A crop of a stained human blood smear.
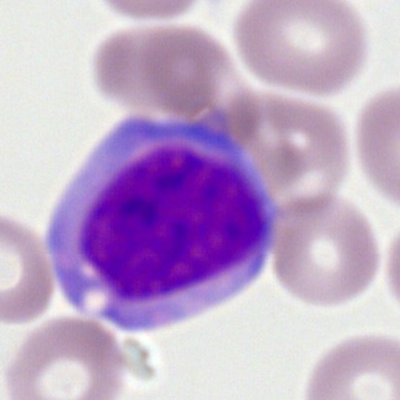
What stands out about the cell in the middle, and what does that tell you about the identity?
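This one has an angular outline, with several fairly straight edges. Purple chromatin with darker clumps scattered through it, and a moderate blue rim of cytoplasm round the nucleus. Down at the lower left sit a few small clear vacuoles in the cytoplasm. It's a myeloblast.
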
